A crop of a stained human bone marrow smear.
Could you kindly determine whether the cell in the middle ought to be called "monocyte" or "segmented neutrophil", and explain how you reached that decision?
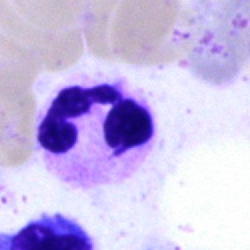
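Segmented neutrophil, not monocyte. Nucleus divided into lobes, set in a horseshoe open toward the bottom.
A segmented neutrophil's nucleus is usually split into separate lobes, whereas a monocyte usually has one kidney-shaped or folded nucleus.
Chromatin dense, dark purple. Cytoplasm plentiful, pale pinkish-lilac, with fine pinkish granules.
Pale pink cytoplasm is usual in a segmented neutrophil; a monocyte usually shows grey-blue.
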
